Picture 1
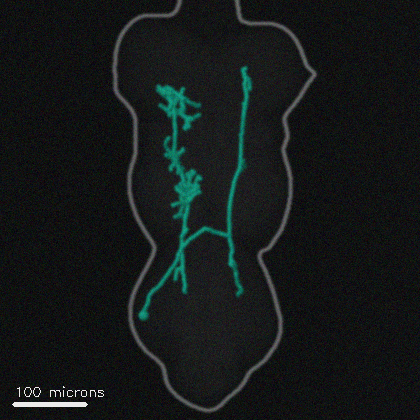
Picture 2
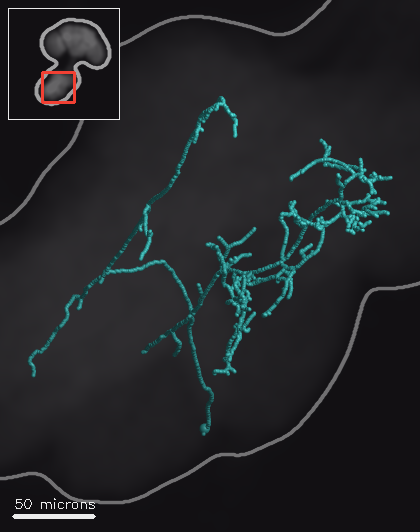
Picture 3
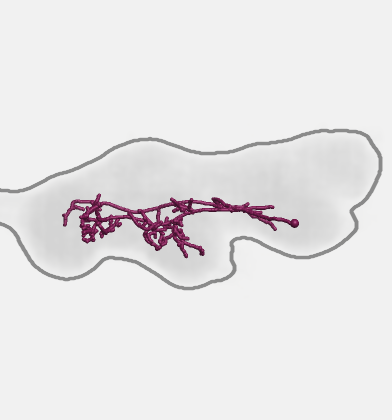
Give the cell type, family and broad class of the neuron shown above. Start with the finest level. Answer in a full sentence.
Type IN08B055 of hemilineage 08B, a nerve-cord intrinsic neuron.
